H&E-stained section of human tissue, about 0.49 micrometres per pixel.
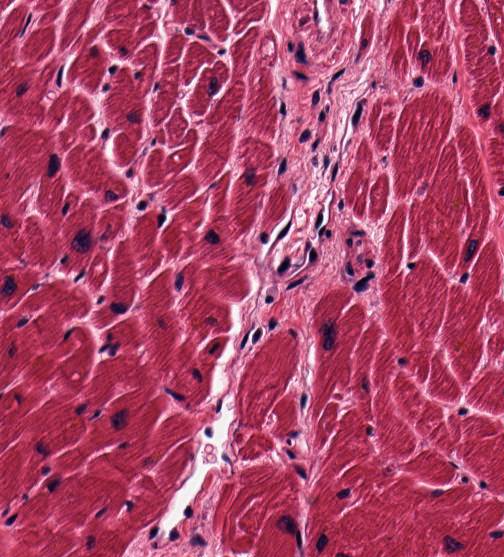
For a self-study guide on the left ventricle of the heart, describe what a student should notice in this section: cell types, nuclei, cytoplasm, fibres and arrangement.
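Through the middle of the field, roughly from top to bottom, runs a narrow band of pale pink loose connective tissue, with muscle on either side. Scattered elongated, dark, spindle-shaped nuclei lie within this band. In the lower centre a narrow slit-like empty space follows the band, with a few red blood cells near its lower end. No fat cells are present anywhere.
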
